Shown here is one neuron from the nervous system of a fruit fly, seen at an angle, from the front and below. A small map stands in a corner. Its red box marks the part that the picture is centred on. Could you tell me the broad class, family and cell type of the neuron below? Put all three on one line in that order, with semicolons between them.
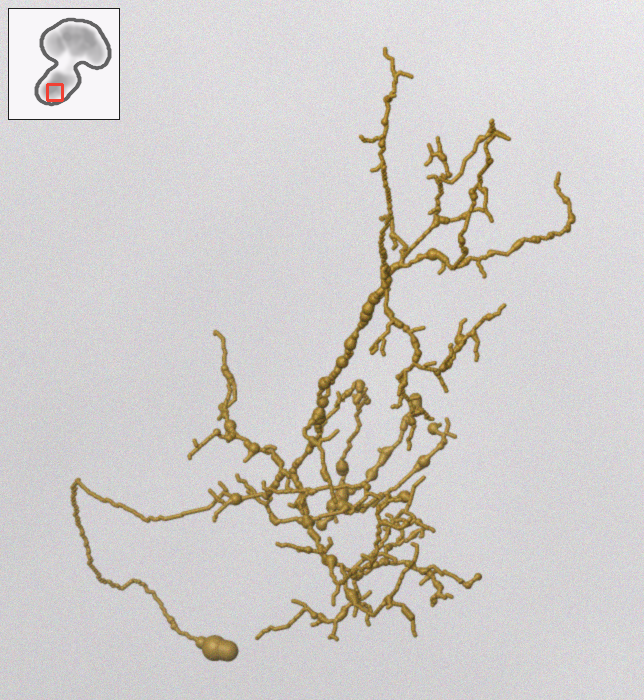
nerve-cord intrinsic neuron; hemilineage 20A.22A; IN20A.22A073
